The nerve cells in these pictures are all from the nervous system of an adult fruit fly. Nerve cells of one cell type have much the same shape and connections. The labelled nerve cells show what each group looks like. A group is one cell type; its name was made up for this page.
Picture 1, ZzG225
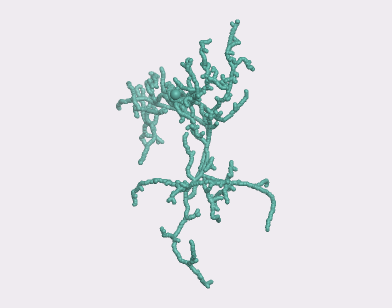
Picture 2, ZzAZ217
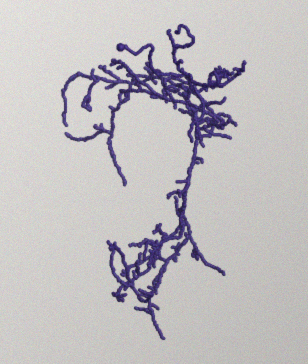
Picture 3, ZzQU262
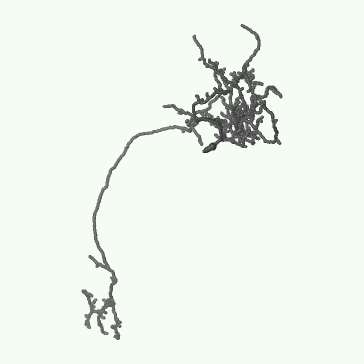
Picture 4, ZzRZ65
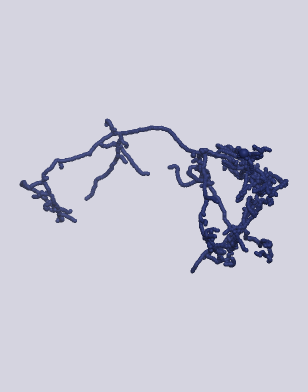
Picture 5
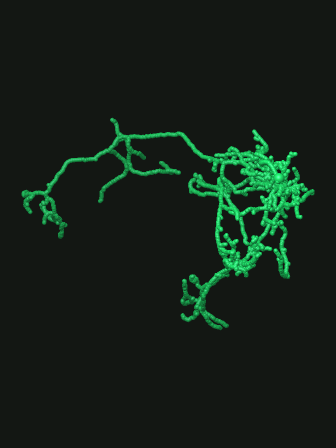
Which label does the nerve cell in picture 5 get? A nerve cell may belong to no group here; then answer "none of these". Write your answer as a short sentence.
It belongs to ZzRZ65.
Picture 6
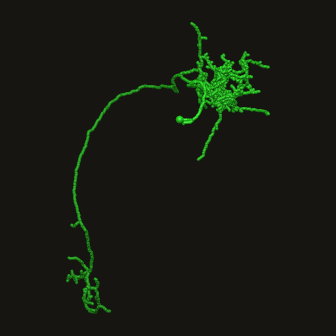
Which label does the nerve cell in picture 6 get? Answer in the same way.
It belongs to ZzQU262.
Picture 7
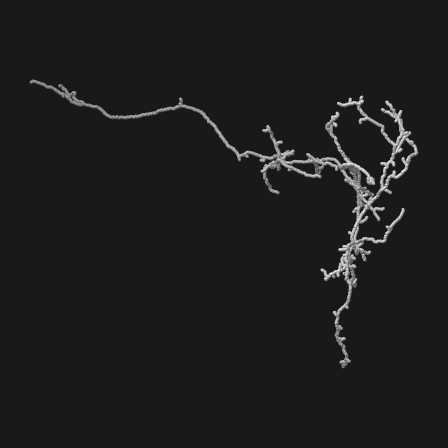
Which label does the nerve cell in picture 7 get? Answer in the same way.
It belongs to none of these.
